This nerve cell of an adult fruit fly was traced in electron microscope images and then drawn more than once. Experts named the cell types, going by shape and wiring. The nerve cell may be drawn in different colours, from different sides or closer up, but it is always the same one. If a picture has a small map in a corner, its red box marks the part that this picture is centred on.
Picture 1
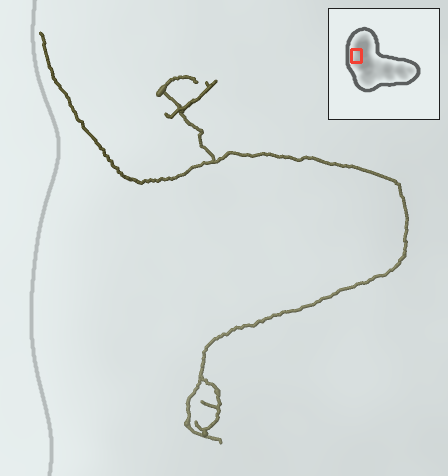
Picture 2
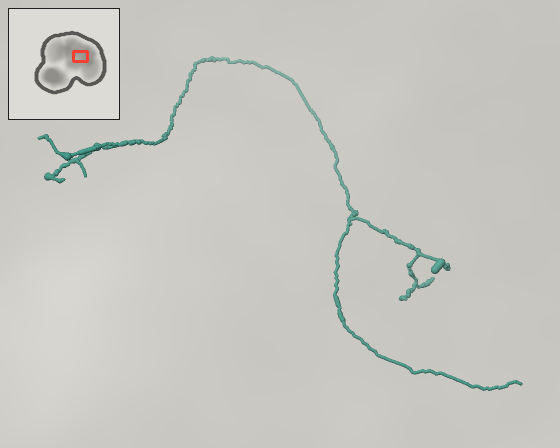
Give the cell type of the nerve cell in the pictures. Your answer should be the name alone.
ORN_VC4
